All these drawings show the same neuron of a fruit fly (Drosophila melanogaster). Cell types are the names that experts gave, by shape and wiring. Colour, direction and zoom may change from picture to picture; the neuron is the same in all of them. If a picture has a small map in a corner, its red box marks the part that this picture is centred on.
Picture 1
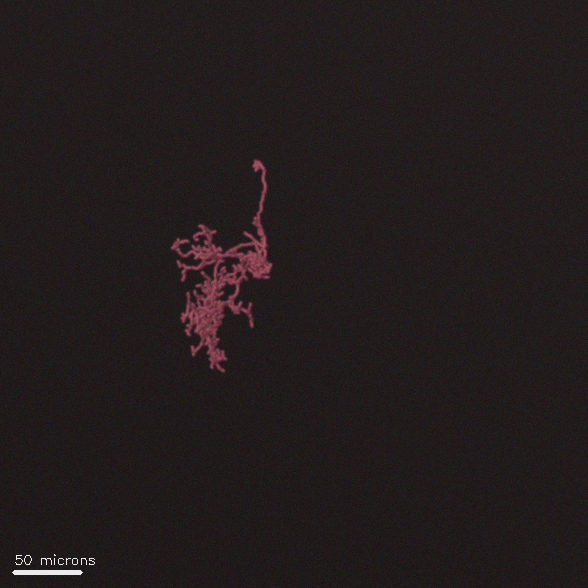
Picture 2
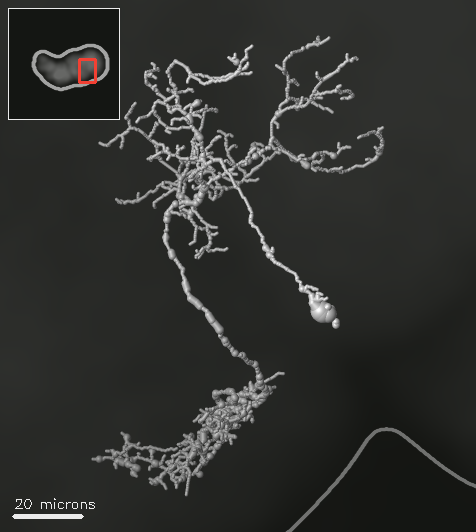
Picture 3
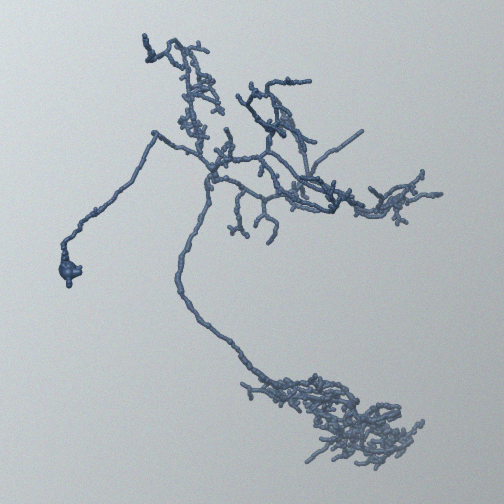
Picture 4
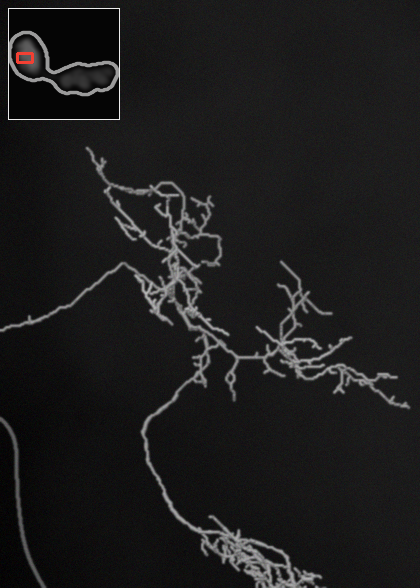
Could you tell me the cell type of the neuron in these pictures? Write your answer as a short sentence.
The cell type is VES043.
